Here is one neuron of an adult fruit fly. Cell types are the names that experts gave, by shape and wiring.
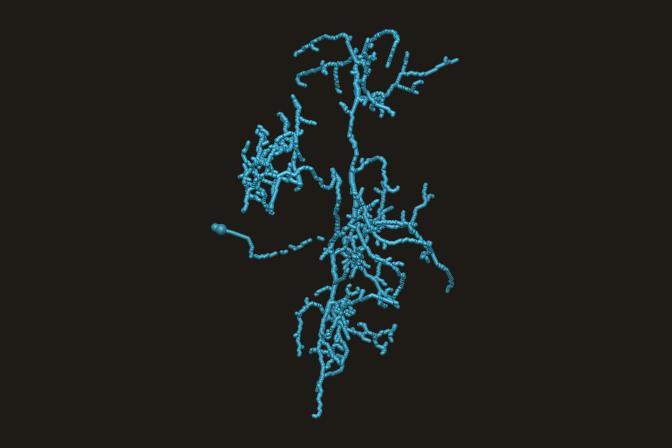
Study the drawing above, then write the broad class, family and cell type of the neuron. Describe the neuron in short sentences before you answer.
The picture shows dozens of branch ends. As drawn here it is taller than it is wide. This is a central-brain intrinsic neuron. The family is hemilineage AOTUv4_dorsal. Its cell type is LAL003.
